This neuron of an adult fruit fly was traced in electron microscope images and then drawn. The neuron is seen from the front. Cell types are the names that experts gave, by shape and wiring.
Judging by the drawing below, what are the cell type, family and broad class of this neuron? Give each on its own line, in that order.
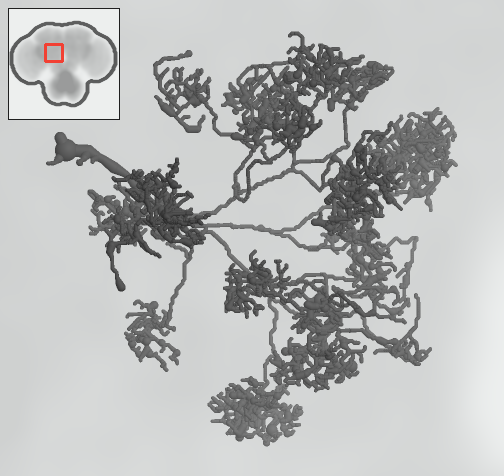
lLN2P_a
hemilineage ALl1_dorsal
central-brain intrinsic neuron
